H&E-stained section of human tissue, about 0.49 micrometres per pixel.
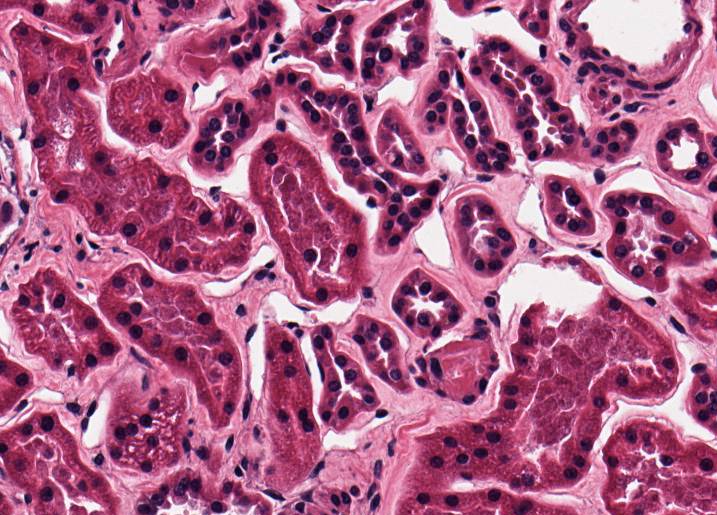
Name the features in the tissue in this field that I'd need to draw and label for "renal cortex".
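Renal cortex, compared with the field. Field packed with cross-cut tubules of varying size, separated by narrow strips of stroma.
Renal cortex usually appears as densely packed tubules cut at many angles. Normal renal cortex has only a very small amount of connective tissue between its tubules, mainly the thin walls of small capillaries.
Dense packing and narrow stroma both go with it. Larger tubules, mostly left and lower right: abundant deeply eosinophilic cytoplasm, narrow irregular lumens. Smaller tubules, mostly centre and upper right: crowded nuclei, paler cytoplasm, open clear lumens. All lined by a single layer of epithelial cells with round, dark nuclei.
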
